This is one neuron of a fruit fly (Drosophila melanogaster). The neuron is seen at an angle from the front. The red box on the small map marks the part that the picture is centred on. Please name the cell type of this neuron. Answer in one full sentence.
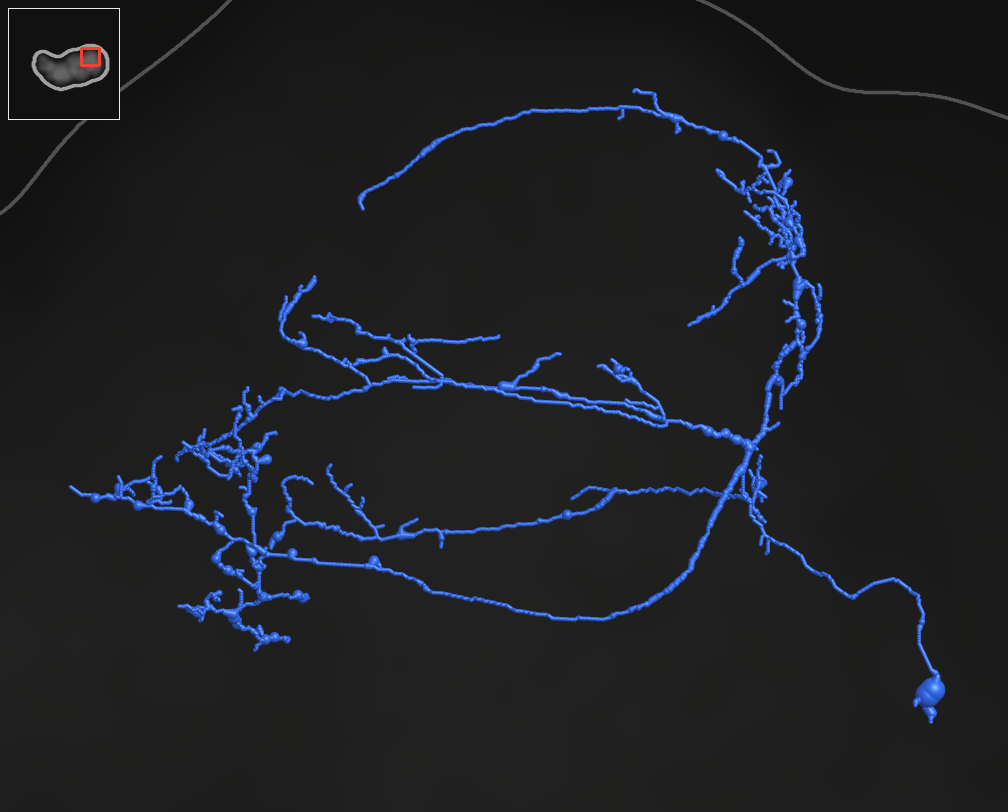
This neuron is a member of the CL090_d cell type.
